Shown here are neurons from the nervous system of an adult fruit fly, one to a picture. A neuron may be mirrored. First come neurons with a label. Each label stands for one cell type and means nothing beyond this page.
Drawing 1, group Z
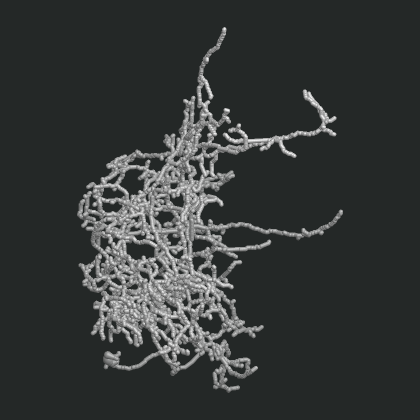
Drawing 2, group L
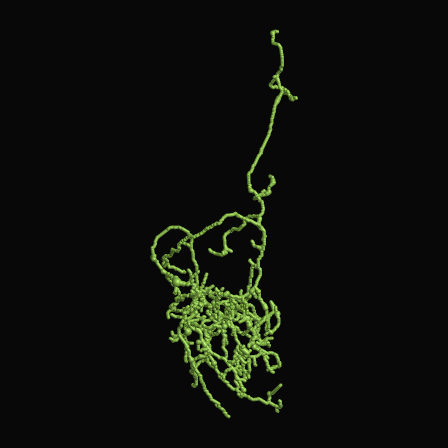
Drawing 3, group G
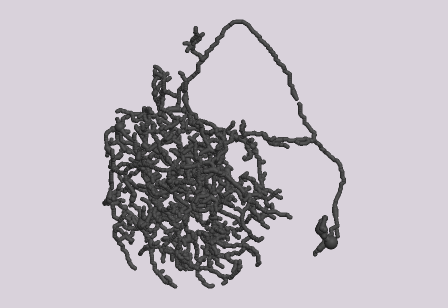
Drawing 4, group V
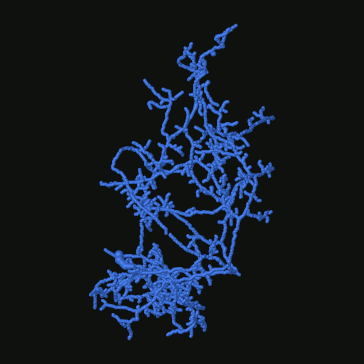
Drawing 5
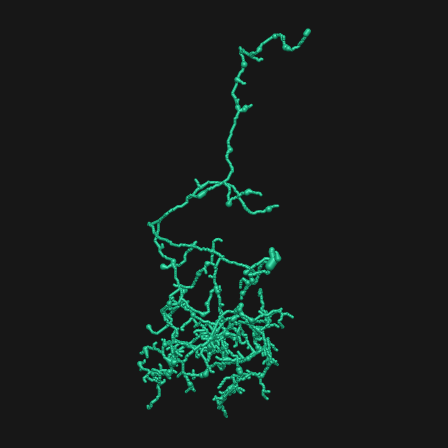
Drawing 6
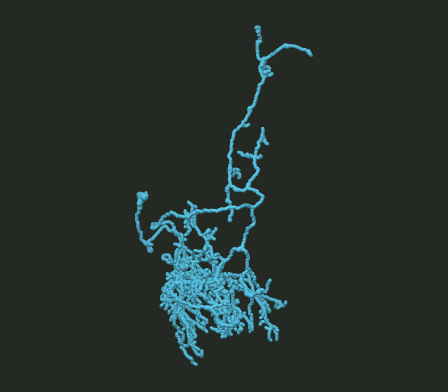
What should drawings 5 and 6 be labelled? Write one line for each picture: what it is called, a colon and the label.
5: group L
6: group L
